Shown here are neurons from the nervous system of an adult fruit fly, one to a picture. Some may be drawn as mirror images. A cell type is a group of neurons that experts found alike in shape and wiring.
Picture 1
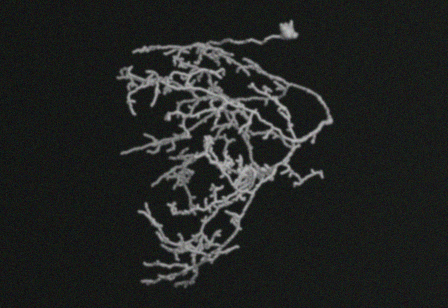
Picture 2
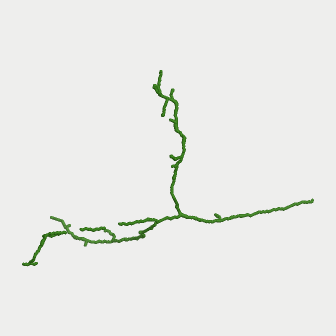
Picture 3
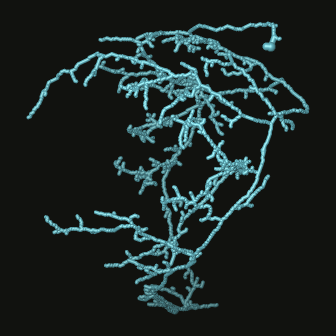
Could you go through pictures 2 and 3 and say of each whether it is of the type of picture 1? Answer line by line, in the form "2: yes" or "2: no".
2: no
3: yes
